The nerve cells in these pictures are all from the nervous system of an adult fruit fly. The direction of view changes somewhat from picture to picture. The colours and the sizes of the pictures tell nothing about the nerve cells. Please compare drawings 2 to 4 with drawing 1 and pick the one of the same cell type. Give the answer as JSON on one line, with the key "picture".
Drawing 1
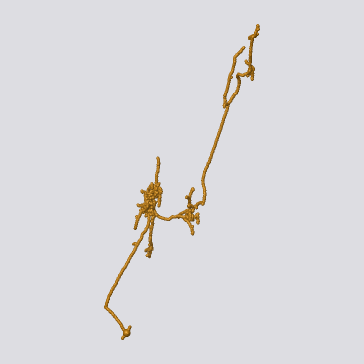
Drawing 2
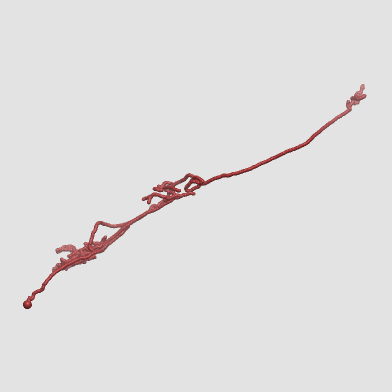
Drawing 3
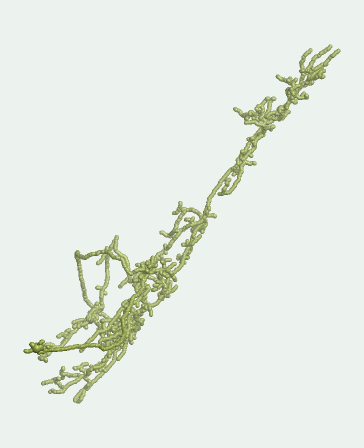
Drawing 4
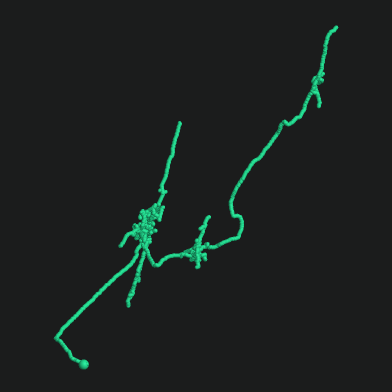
{"picture": 4}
